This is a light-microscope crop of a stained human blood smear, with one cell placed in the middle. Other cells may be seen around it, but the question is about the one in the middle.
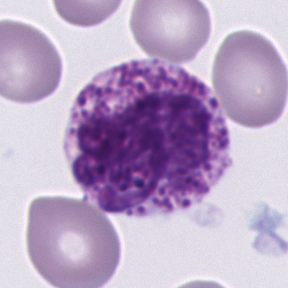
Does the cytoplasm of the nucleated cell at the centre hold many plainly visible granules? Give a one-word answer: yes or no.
Yes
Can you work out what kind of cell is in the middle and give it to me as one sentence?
As for the cell in the middle, it is a basophil.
